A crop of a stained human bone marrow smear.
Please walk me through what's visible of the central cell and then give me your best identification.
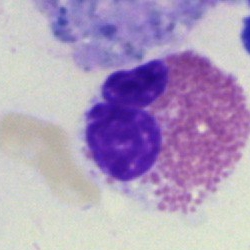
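Within a roughly round outline, the nucleus sits in the left part of the cell. Its chromatin is dense and stains dark purple, with no nucleoli visible. It is an eosinophil.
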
